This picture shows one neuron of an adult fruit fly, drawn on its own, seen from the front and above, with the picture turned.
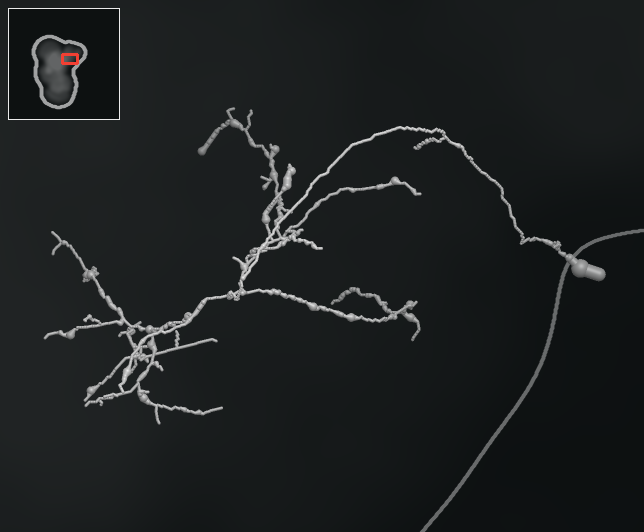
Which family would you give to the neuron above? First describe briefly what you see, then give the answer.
The cell body is on the right of the picture. The picture shows dozens of branch ends. Its broad class is nerve-cord intrinsic neuron. Its family is hemilineage 21A.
